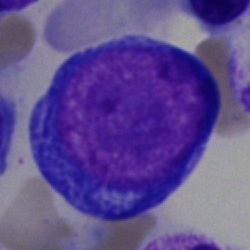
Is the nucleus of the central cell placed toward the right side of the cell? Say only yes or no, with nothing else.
Yes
